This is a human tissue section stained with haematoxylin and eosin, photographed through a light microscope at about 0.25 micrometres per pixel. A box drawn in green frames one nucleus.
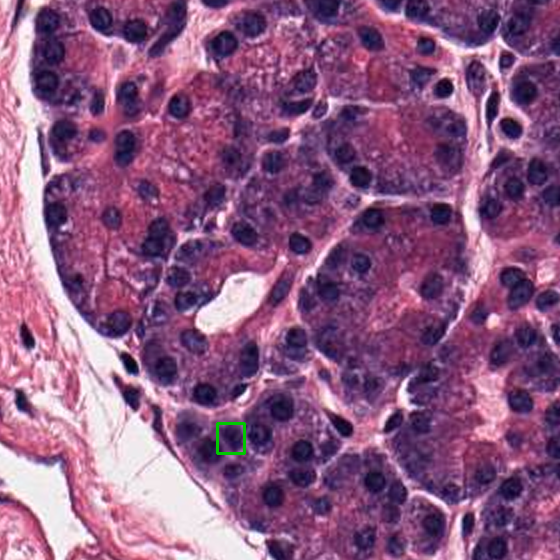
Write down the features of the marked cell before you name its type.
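The nucleus is round and dark, about the same size as the nuclei of the cells packed around it. It sits in a tight cluster of cells near the edge of the tissue, close to the pale empty space and thin fibrous band at the lower left. This is a pancreatic acinar cell.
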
